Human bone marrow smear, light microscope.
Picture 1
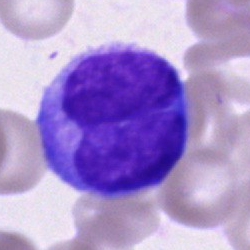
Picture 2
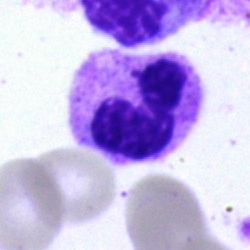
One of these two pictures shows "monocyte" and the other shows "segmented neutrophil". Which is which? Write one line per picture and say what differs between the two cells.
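Picture 1 shows a monocyte: The nucleus fills most of the cell.
Picture 2 shows a segmented neutrophil: The cytoplasm is plentiful and pale lilac-pink.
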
